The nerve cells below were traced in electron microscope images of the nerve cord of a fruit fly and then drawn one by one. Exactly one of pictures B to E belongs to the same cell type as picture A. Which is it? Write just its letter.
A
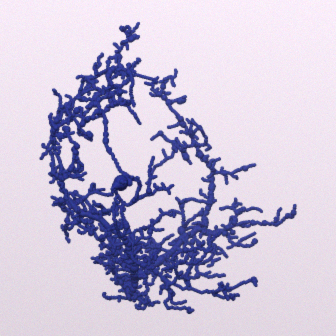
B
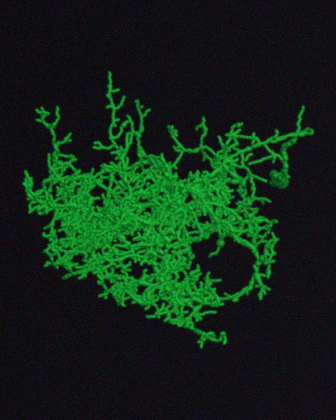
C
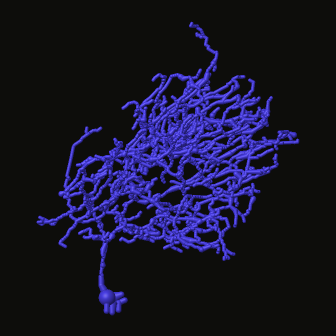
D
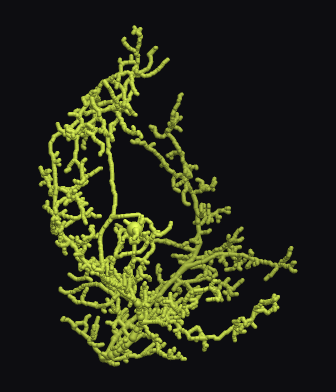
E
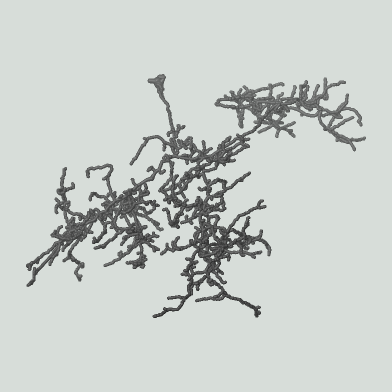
D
